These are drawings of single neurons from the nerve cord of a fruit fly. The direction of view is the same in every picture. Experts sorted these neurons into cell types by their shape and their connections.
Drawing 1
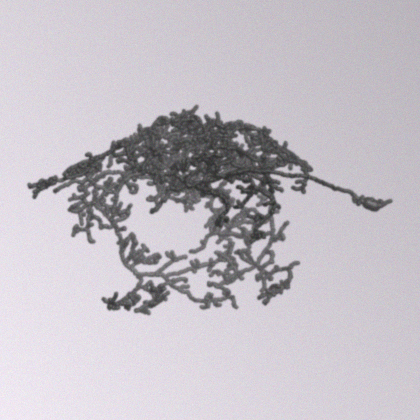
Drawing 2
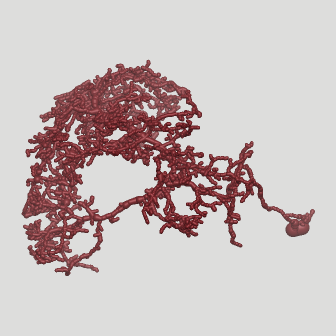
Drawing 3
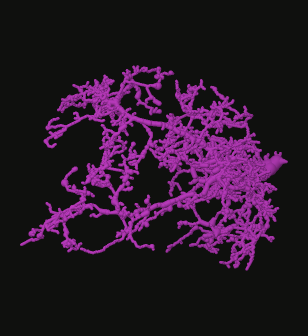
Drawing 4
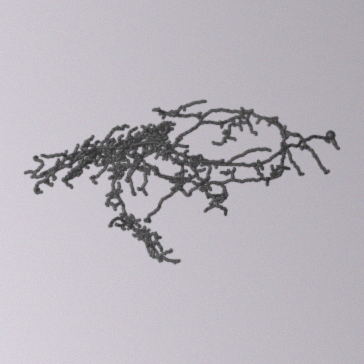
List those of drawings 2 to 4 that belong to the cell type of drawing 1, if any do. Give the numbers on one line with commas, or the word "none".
4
